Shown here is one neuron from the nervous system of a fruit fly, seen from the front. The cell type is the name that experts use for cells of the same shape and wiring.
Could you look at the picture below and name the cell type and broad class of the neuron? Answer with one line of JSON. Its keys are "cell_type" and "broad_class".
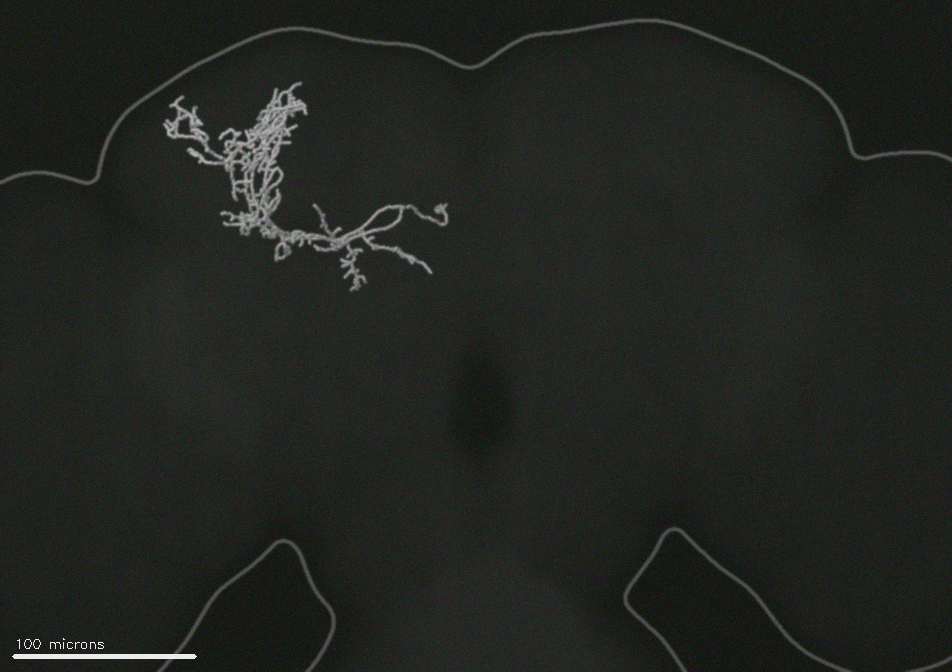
{"cell_type": "SLP437", "broad_class": "central-brain intrinsic neuron"}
